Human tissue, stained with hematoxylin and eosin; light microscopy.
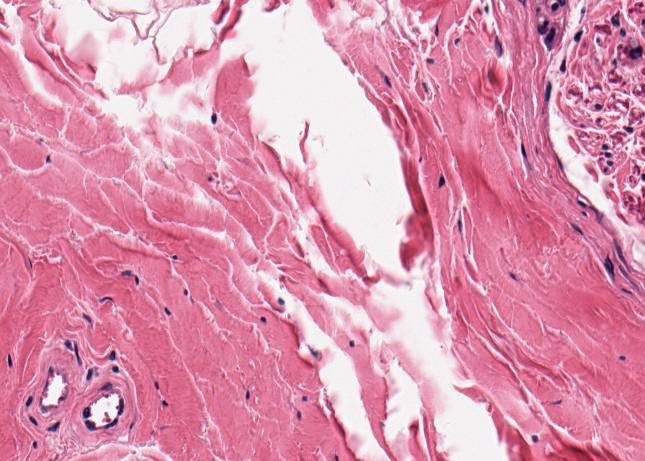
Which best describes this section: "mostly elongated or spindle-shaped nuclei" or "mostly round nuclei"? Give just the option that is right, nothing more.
Mostly elongated or spindle-shaped nuclei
